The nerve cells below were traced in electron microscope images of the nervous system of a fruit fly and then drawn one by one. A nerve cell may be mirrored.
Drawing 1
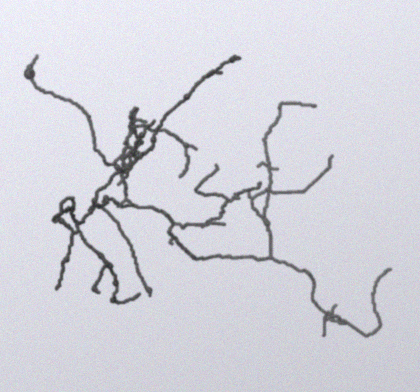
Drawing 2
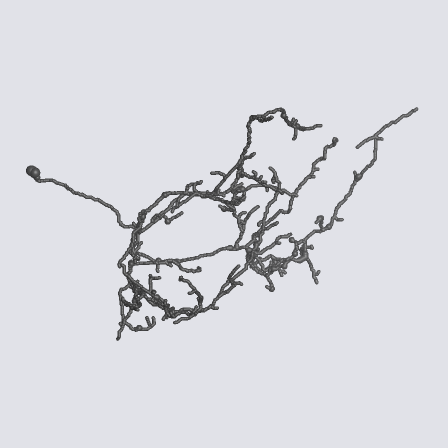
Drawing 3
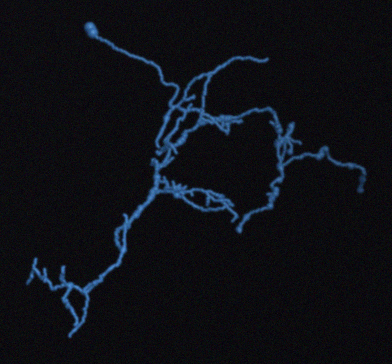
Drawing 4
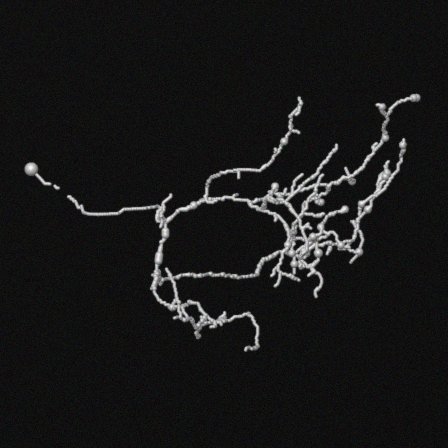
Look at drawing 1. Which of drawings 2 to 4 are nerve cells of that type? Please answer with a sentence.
Drawing 3 is of the same cell type.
